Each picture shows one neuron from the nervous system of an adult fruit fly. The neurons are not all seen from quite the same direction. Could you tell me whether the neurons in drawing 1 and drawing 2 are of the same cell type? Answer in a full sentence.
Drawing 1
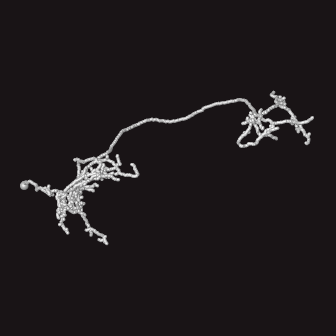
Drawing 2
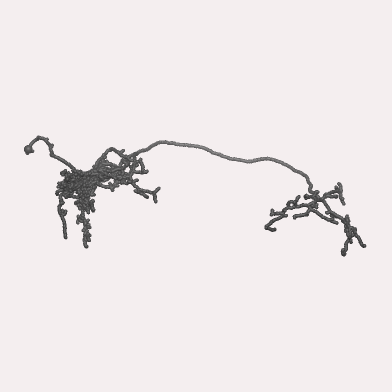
They are of the same cell type.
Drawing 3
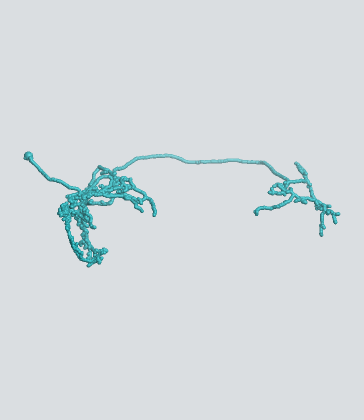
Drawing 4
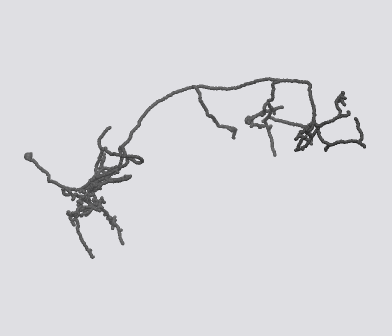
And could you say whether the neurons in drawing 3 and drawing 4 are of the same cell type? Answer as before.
They are of different cell types.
